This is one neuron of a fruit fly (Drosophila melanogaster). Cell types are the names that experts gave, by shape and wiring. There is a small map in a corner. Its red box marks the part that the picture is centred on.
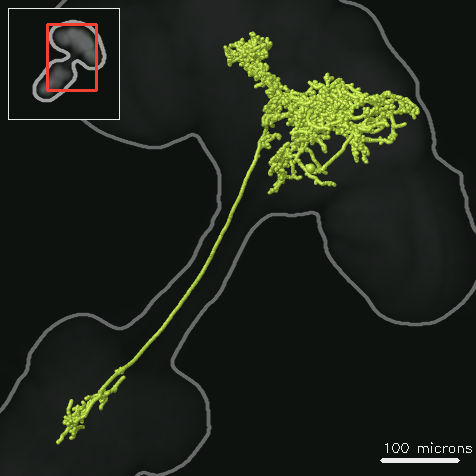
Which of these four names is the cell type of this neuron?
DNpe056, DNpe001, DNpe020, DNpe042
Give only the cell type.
DNpe042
